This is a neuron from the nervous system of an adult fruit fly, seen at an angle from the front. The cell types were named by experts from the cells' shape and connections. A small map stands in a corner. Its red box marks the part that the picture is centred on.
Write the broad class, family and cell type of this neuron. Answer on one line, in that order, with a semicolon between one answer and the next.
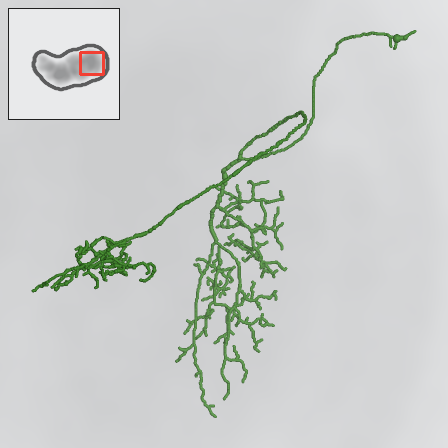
visual projection neuron; hemilineage SLPa&l1_lateral; LC33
